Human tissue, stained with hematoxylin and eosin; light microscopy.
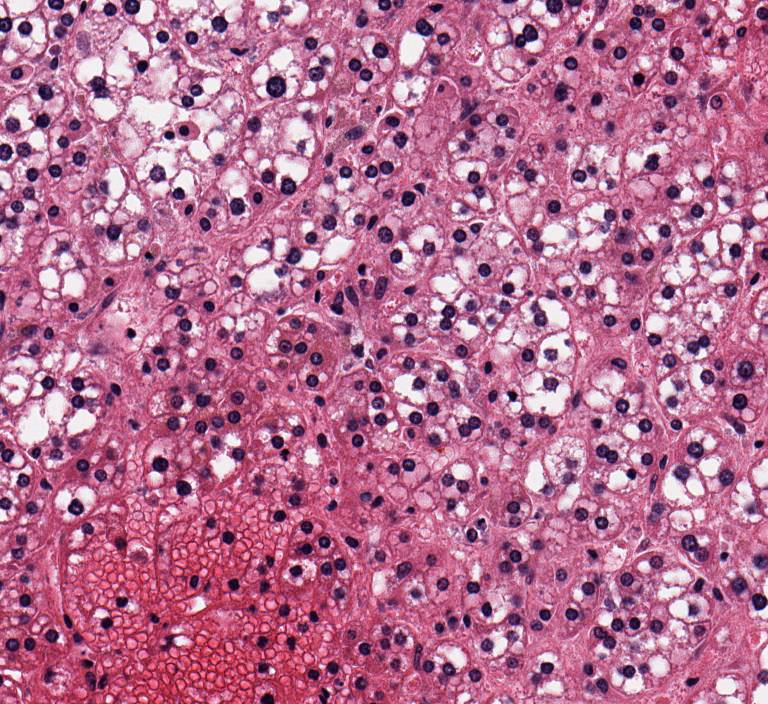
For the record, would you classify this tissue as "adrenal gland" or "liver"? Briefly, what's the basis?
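It is adrenal gland, not liver. What decides it is that many cells have clear, vacuolated cytoplasm with empty-looking spaces.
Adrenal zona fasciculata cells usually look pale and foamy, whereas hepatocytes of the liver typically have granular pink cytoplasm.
Cells with pink granular cytoplasm are also mixed among the clear cells. The nuclei are small, round and dark, and fairly uniform from cell to cell. A pool of packed red blood cells lies in the lower left of the field.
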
